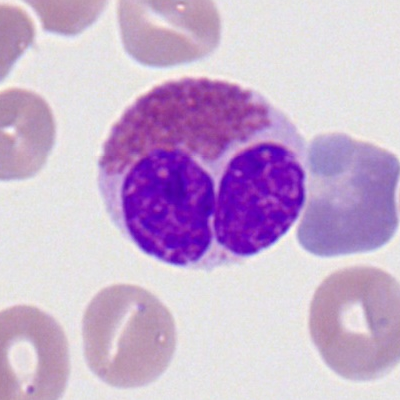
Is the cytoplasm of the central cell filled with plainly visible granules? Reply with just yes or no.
Yes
